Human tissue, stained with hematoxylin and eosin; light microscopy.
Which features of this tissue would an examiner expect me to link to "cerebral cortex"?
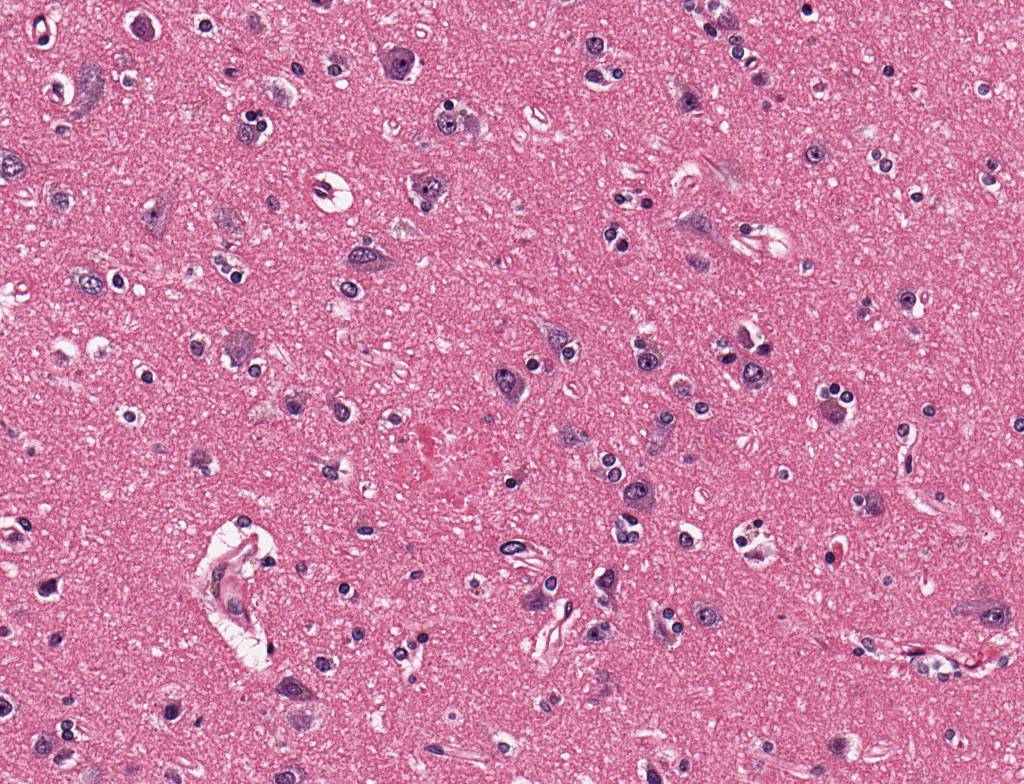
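Cerebral cortex: a finely granular pink neuropil fills the field, with cells scattered singly and in small clusters, not arranged into units. Small round dark glial nuclei are often grouped in twos or threes against the edge of a neuron.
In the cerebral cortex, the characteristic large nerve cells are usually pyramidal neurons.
Lower left: a thin-walled vessel in a wide clear space. Lower right: a capillary with elongated nuclei, running obliquely toward the right edge.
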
